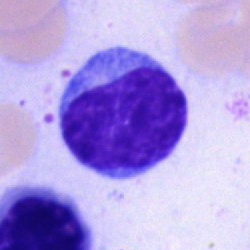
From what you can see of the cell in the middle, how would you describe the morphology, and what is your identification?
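Smooth, round outline, and the cytoplasm is just a narrow crescent, mostly along the upper side. The chromatin stains dark purple right through the nucleus, and I see no vacuoles in the cytoplasm. It's a lymphocyte.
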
